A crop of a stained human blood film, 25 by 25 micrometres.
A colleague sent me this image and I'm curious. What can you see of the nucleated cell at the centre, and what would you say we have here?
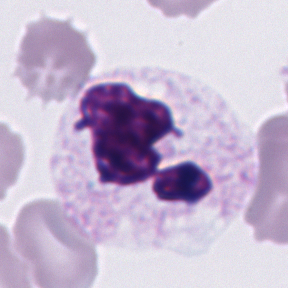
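Let me begin with the outline, which is roughly round. The nucleus has two lobes, and the smaller of them lies at the lower right. Across the cytoplasm I see fine pinkish-violet granules scattered throughout, and no vacuoles. So this is a segmented neutrophil.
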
